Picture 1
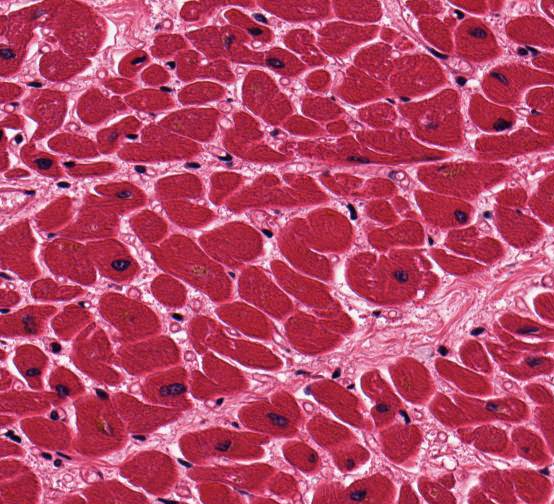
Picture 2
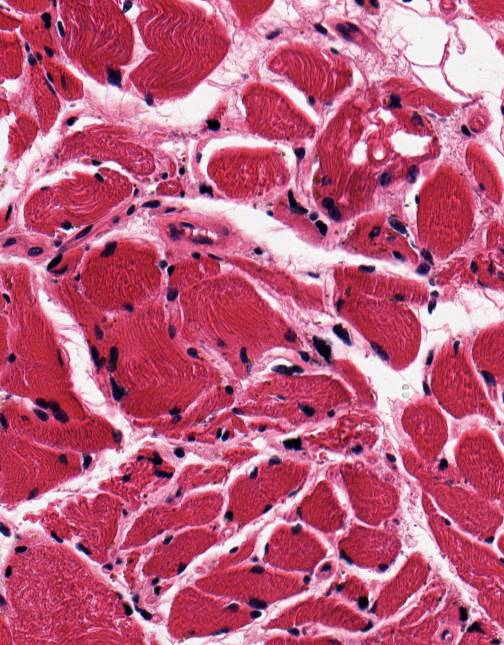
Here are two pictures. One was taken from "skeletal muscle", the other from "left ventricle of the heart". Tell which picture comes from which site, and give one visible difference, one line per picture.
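The field in picture 1 comes from the left ventricle of the heart. Where a fibre profile shows a nucleus, the nucleus lies in the centre of the fibre.
The field in picture 2 comes from the skeletal muscle. The dark oval to elongated nuclei lie mostly at the edges of the fibres and in the spaces between them rather than in the fibre centres.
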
